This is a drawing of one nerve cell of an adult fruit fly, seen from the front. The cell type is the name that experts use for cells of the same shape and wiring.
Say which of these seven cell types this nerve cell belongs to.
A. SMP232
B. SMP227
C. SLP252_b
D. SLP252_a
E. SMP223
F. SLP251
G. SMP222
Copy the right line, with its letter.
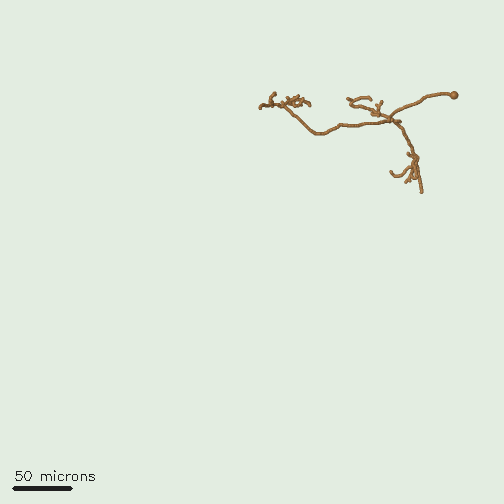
A. SMP232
